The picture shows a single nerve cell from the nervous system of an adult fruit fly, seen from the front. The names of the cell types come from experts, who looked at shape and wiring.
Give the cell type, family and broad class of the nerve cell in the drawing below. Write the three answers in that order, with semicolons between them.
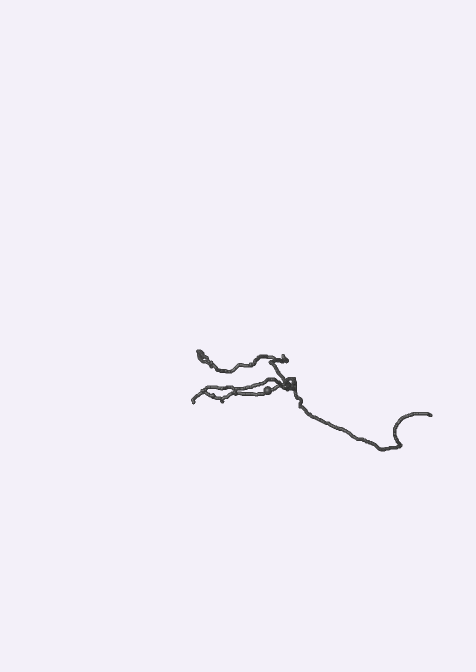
SNpp18; class mechanosensory proprioceptive; sensory neuron entering the nerve cord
